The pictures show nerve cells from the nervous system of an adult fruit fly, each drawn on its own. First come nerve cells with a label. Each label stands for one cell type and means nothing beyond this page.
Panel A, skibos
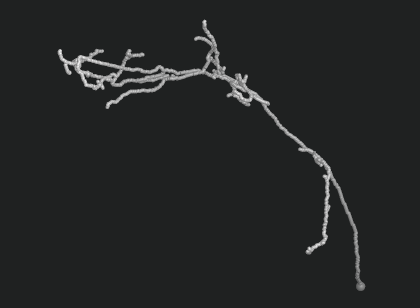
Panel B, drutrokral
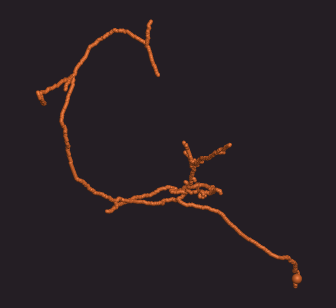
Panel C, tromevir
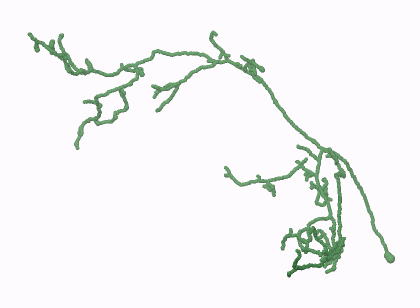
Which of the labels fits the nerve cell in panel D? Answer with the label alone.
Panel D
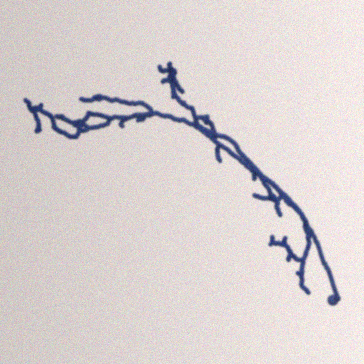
skibos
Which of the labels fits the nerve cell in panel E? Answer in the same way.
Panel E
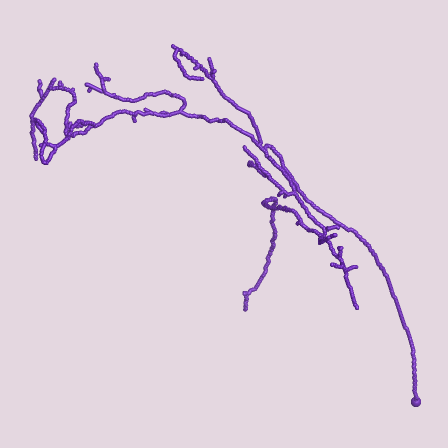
skibos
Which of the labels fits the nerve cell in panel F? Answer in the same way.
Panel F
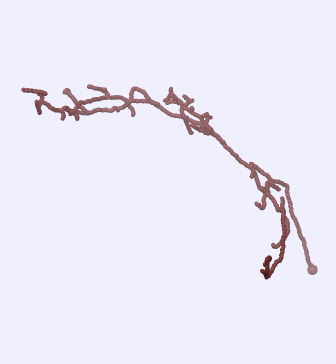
skibos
